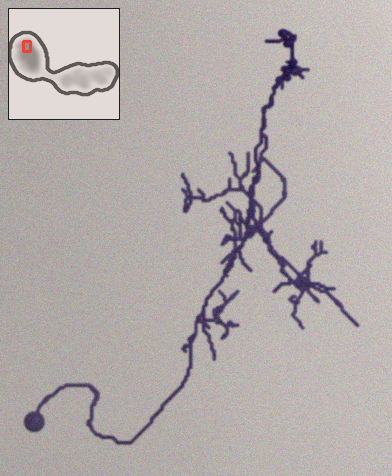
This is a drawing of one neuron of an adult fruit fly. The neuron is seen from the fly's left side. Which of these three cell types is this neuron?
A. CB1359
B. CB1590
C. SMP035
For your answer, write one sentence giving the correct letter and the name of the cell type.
Cell type CB1359, option A, is the one the neuron has.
